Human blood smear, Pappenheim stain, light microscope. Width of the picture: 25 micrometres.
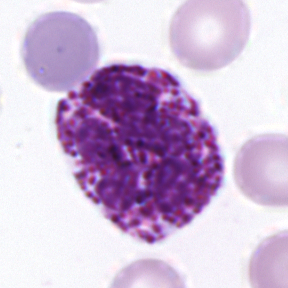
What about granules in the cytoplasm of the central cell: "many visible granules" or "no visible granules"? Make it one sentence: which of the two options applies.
What is seen in the cytoplasm of this cell is many granules.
